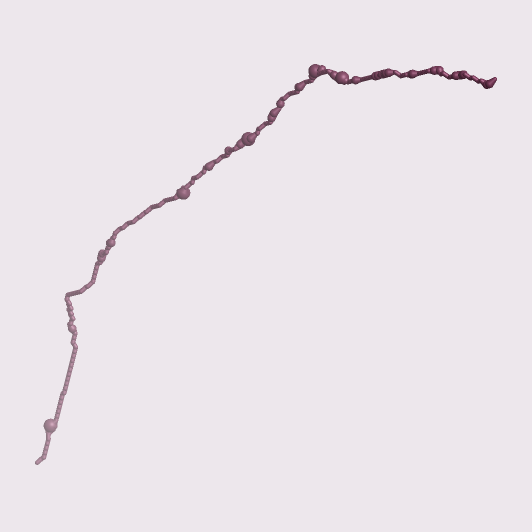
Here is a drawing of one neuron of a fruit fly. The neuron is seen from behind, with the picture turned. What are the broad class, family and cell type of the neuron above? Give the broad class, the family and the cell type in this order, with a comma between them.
sensory neuron entering the brain, class mechanosensory, JO-CM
